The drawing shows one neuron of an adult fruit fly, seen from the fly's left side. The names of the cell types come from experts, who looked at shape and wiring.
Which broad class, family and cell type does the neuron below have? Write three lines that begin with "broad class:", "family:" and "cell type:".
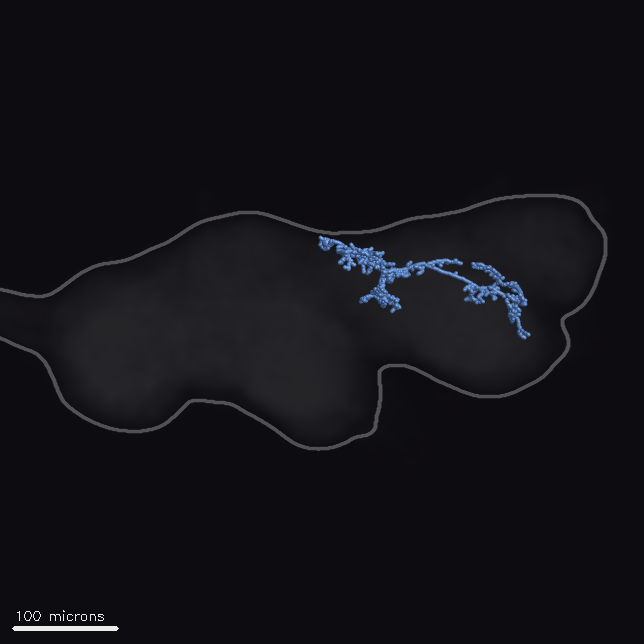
broad class: nerve-cord intrinsic neuron
family: hemilineage 11A
cell type: IN11A046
